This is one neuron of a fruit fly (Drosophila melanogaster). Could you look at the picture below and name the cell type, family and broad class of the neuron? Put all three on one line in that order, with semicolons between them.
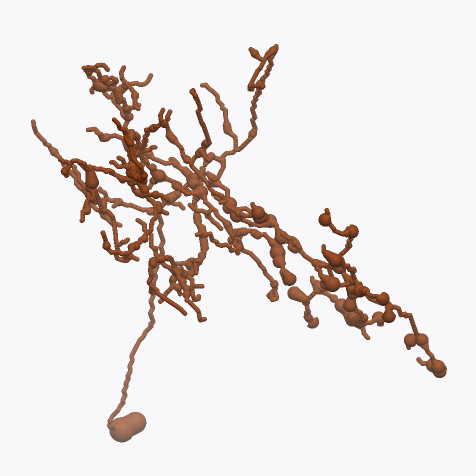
GNG360; hemilineage TRdl_b; central-brain intrinsic neuron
